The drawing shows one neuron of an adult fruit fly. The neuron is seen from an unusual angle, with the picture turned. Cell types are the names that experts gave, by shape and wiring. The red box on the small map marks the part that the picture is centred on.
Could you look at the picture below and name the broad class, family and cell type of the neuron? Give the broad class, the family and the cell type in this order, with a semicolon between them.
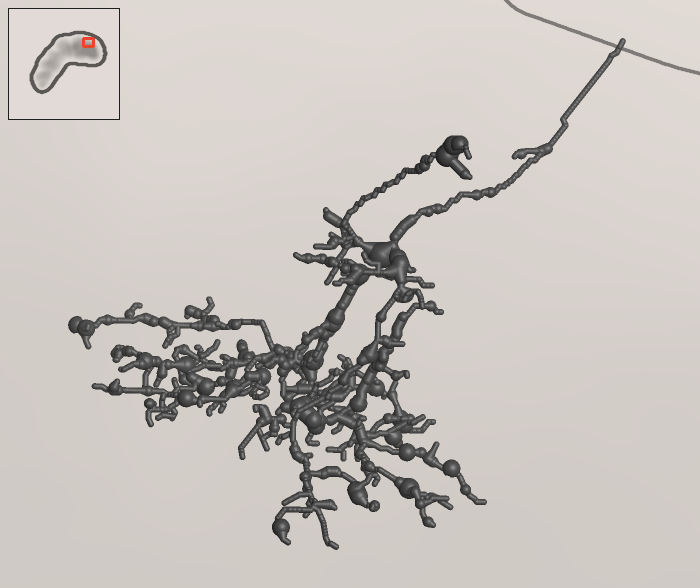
optic-lobe intrinsic neuron; Lawf; Lawf1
